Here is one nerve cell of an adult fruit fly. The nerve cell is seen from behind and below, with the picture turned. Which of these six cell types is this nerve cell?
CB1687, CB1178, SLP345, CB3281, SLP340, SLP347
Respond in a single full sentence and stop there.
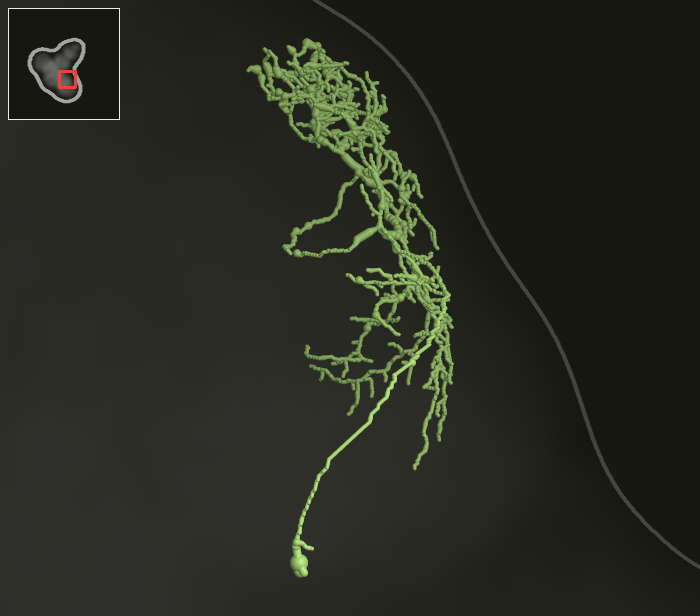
The nerve cell belongs to cell type CB3281.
